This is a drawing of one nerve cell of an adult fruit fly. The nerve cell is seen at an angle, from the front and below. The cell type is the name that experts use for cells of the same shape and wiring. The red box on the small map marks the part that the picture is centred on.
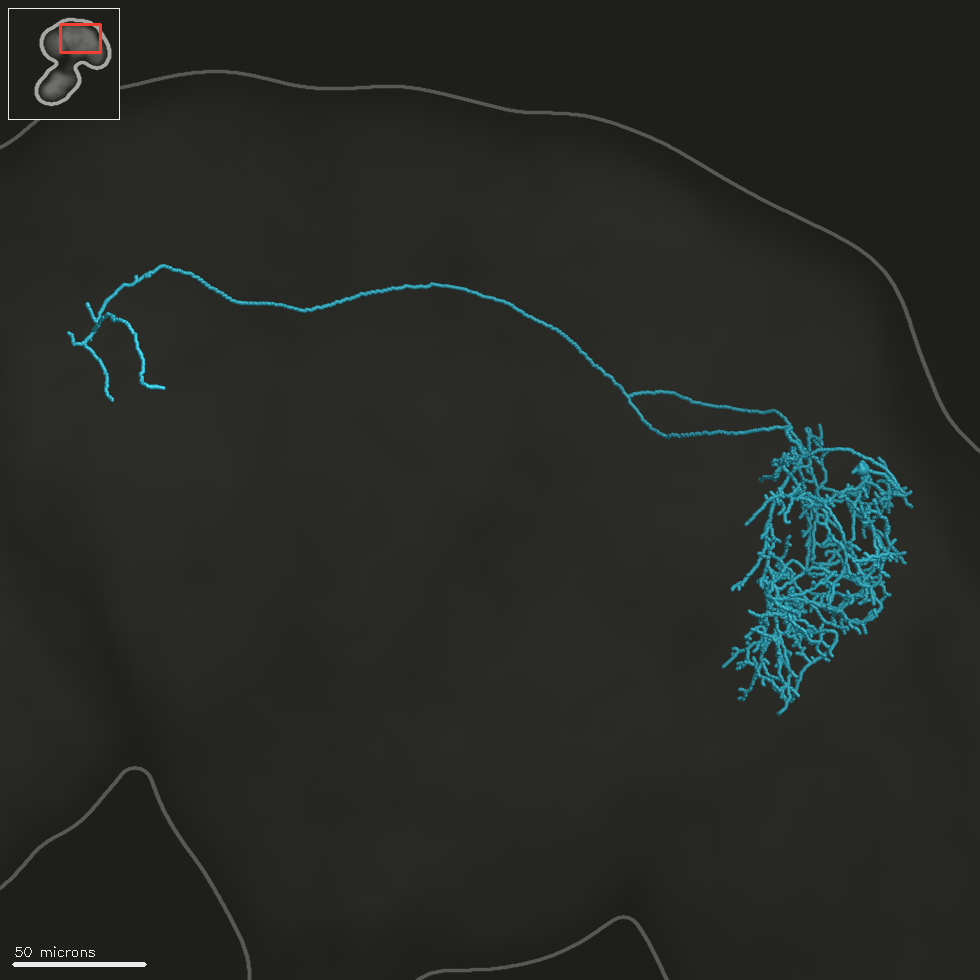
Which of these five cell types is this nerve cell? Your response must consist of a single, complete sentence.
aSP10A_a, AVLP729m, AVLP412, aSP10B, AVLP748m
Of the cell type AVLP412 is this nerve cell.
